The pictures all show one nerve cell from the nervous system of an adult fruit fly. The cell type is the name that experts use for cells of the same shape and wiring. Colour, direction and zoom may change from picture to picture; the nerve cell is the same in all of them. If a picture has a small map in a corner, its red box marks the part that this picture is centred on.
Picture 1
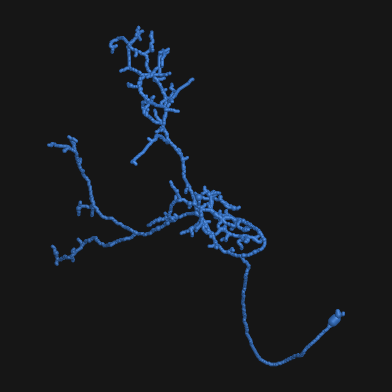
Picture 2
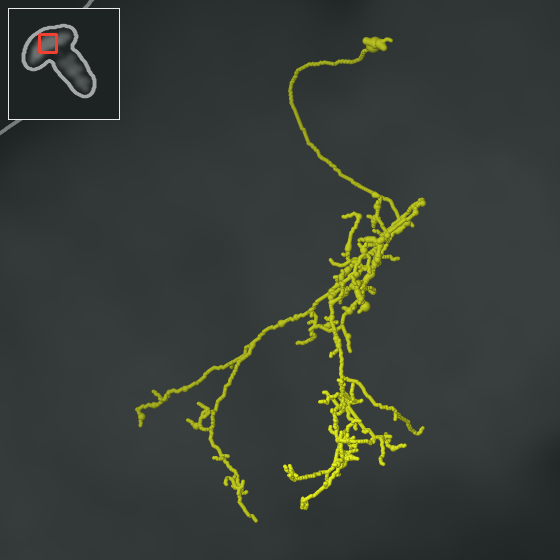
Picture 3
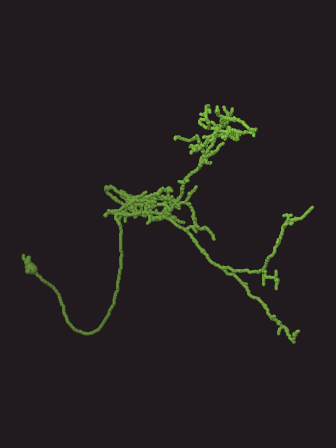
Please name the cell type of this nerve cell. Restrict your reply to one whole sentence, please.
This nerve cell has been assigned cell type AMMC025.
